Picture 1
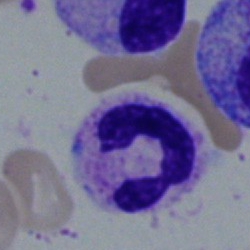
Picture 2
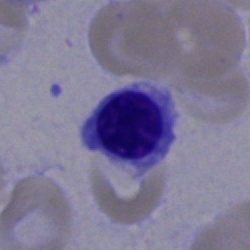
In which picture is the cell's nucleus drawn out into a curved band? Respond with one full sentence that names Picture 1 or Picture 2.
What Picture 1 shows is a cell with a curved band nucleus lacking separate lobes.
